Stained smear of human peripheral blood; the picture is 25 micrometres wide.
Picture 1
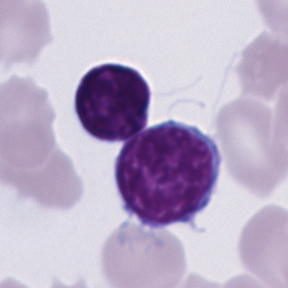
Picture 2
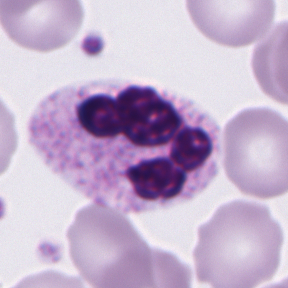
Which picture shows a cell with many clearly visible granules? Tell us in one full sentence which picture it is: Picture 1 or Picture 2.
Within the cytoplasm of the cell in picture 2, many granules are visible.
